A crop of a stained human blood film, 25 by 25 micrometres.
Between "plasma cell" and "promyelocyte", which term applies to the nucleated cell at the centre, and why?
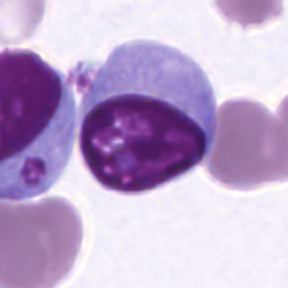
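This is a plasma cell rather than a promyelocyte. The deciding check is the chromatin: dark purple and coarsely clumped, with paler patches between the clumps.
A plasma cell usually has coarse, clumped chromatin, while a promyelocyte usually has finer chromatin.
Next, position: the nucleus sits eccentrically in the lower part of the cell, reaching the cell margin there. Above it, the cytoplasm forms a broad cap. Then nuclear shape and size: oval in outline, about 11 by 8 micrometres. Finally, the cell outline is smooth and rounded, without projections.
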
